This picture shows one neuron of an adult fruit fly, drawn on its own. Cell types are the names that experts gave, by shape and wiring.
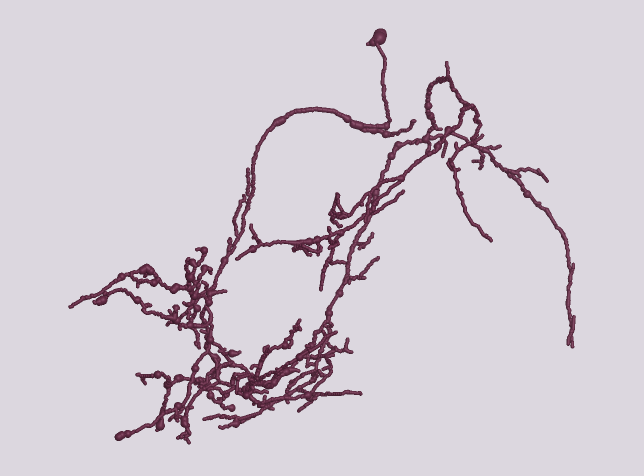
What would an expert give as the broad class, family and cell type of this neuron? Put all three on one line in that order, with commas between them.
central-brain intrinsic neuron, hemilineage SLPa&l1_anterior, CL090_a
